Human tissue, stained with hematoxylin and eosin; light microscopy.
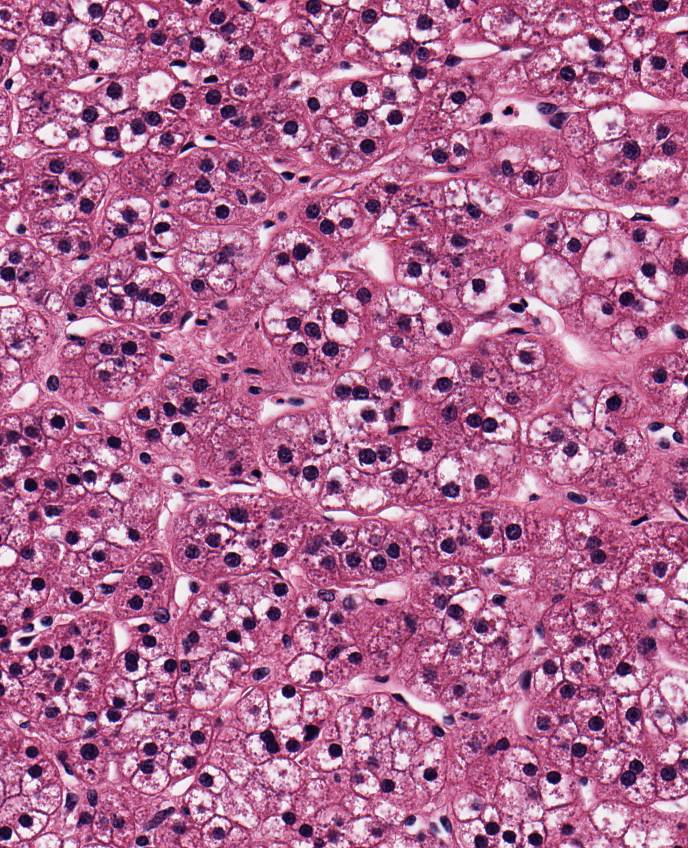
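Adrenal gland: throughout the field, large polygonal cells with distinct borders lie in closely packed nests and cords, separated only by thin slit-like spaces. Their pale, patchily cleared cytoplasm looks finely vacuolated between pink granular strands. Flattened cells with slender, elongated dark nuclei line the spaces.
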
